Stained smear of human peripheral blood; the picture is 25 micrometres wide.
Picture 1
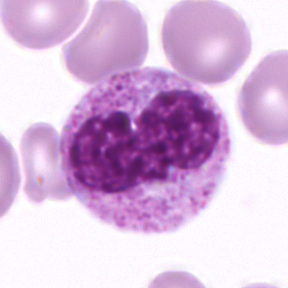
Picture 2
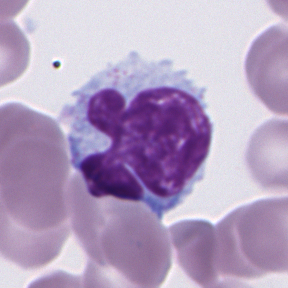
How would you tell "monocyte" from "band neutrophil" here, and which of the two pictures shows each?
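Picture 1, I'd say, is the band neutrophil, and picture 2 the monocyte. Starting at the borders, the band neutrophil's outline is round and smooth, while the monocyte's is irregular, with small ruffled projections along its upper edge. Inside the band neutrophil, about 15 micrometres across, the nucleus falls into two lobes joined by a broad band of nuclear material rather than a thin thread, and its chromatin is dark purple and coarsely clumped.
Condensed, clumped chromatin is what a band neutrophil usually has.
As for the monocyte's nucleus, I see no nucleoli in it. The cytoplasm differs too: in the band neutrophil it is filled throughout with pink-violet granules and has no vacuoles, whereas in the monocyte it is pale grey-blue with fine pink-purple granules scattered through it.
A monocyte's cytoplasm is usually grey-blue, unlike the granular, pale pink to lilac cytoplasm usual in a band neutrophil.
Finally, a red cell touches the monocyte's lower edge.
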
